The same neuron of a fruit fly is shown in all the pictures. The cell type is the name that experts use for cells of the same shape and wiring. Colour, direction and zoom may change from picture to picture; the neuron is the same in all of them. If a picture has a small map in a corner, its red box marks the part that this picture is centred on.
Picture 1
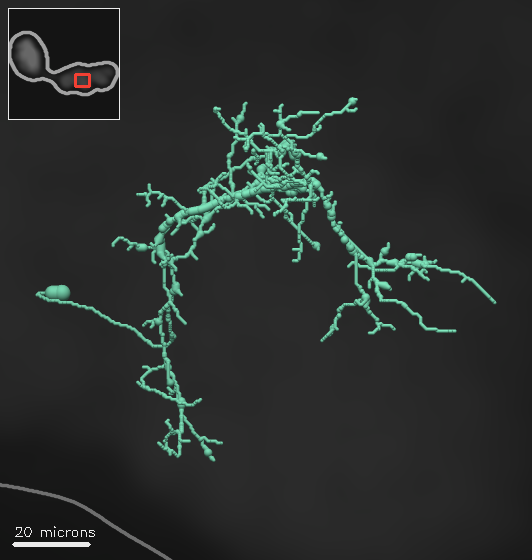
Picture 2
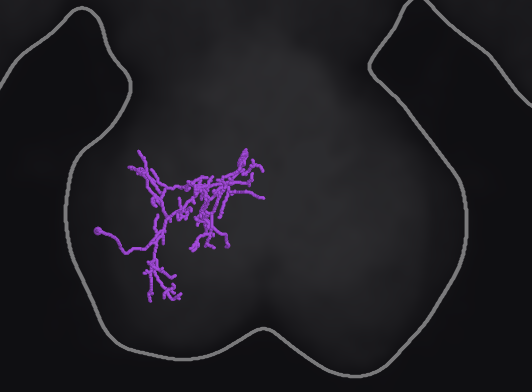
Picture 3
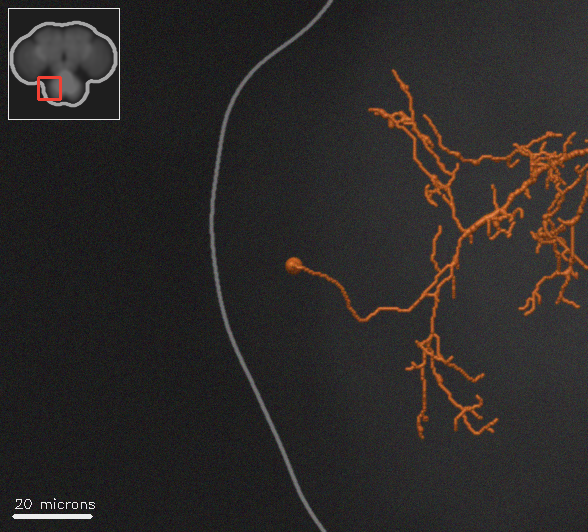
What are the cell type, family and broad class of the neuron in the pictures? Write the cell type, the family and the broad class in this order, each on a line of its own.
IN08A023
hemilineage 08A
nerve-cord intrinsic neuron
